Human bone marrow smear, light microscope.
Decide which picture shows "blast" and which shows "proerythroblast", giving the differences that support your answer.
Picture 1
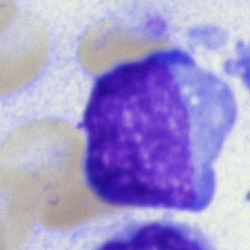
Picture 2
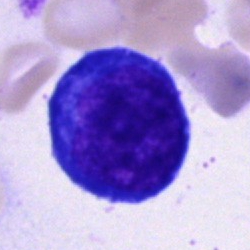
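So: the blast is picture 1, and the proerythroblast picture 2. Looking at the outlines first, the blast is angular rather than round, with a small pointed tag sticking out from its left edge, while the proerythroblast is round and smooth. In the blast the nucleus sits toward the left side, and the pale grey-blue cytoplasm lies mainly to the right of it. In the proerythroblast the cytoplasm is only a thin rim, and a deep blue one. The chromatin differs as well: in the blast it is dark purple and dotted with many small pale spots, in the proerythroblast finely stippled purple with paler patches and not coarsely clumped. In the proerythroblast I find no granules in the cytoplasm and no vacuoles in the cell, and red cells lie against its top.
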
